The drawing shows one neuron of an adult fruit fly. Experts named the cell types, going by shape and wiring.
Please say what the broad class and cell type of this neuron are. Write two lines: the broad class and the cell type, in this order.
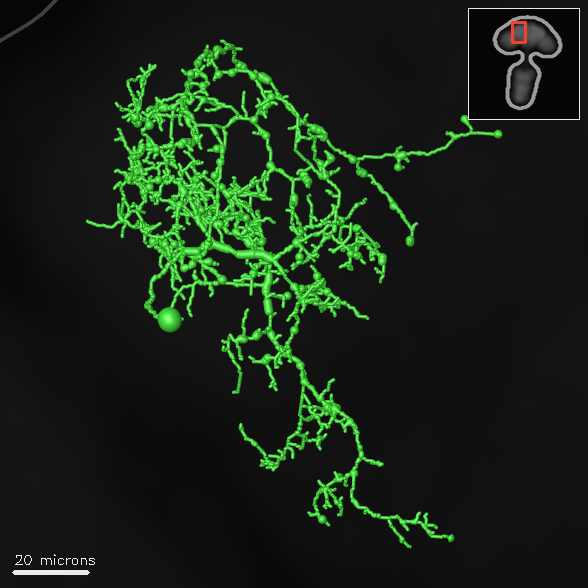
central-brain intrinsic neuron
AVLP402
